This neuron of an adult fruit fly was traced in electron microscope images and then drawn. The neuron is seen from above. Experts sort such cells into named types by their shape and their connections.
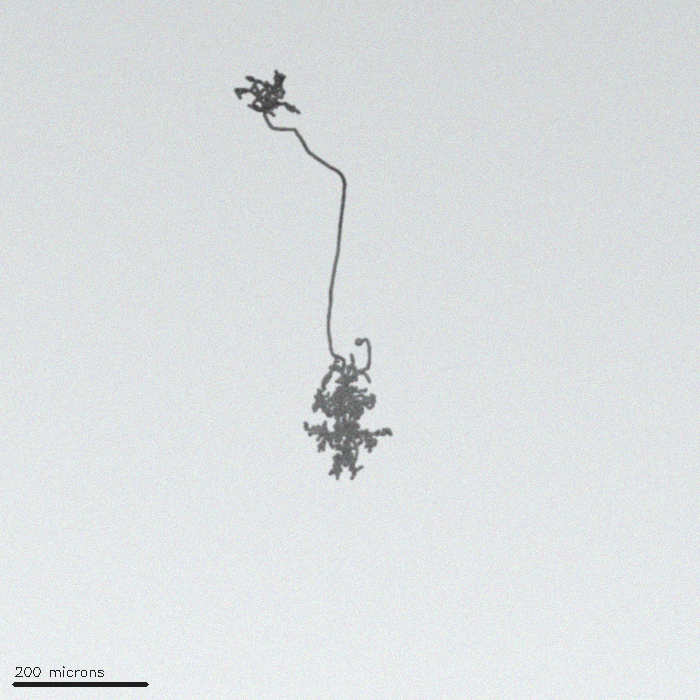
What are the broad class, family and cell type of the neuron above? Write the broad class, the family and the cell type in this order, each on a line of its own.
ascending neuron
hemilineage 07B
AN07B018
